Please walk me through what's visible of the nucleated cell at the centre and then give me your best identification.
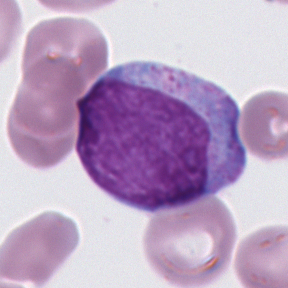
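Start with the nucleus: it sits off-centre toward the lower left of the cell and fills about 70% of its area. Along its upper right side the pale blue cytoplasm forms a crescent. Scattered in that cytoplasm you can pick out a few fine reddish-purple granules. What you are looking at is an atypical promyelocyte.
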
